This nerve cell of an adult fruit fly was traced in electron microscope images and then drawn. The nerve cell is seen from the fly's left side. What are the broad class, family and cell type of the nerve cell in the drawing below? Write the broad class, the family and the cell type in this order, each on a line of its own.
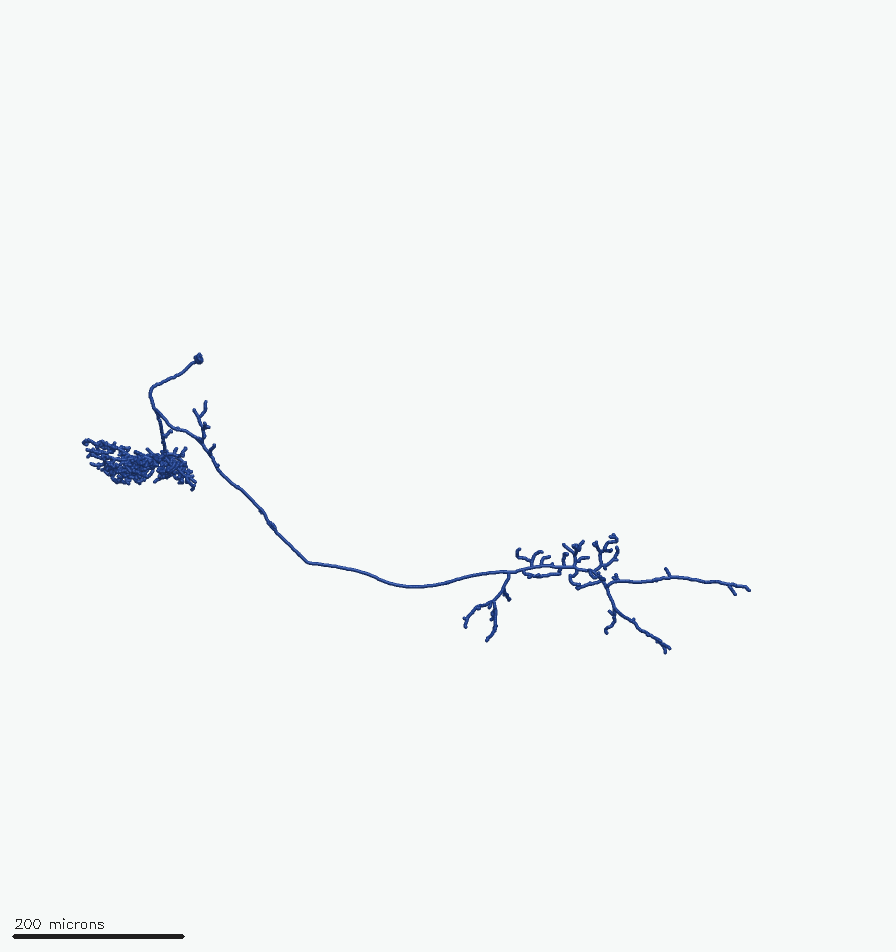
descending neuron
DNp
DNp73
